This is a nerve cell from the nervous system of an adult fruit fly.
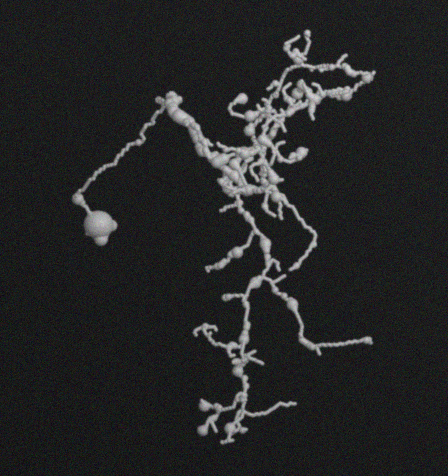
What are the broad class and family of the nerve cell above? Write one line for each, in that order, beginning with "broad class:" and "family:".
broad class: central-brain intrinsic neuron
family: hemilineage VLPd&p1_dorsal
